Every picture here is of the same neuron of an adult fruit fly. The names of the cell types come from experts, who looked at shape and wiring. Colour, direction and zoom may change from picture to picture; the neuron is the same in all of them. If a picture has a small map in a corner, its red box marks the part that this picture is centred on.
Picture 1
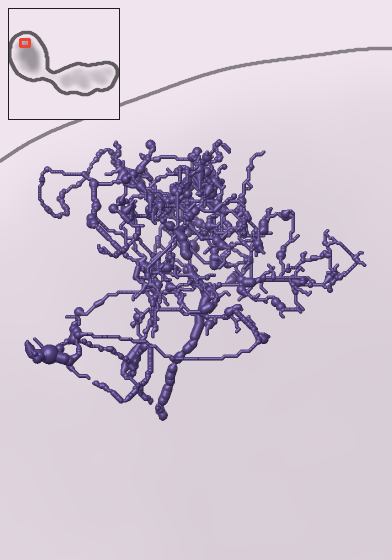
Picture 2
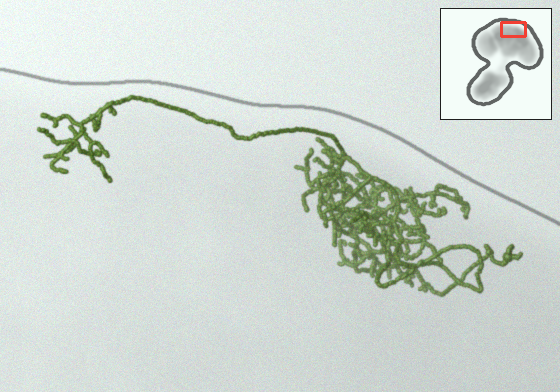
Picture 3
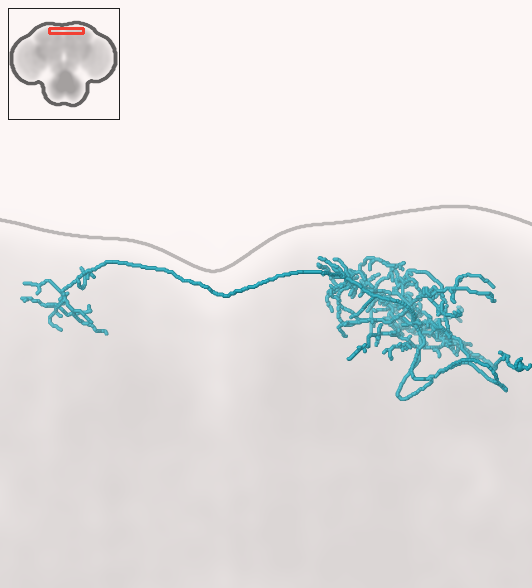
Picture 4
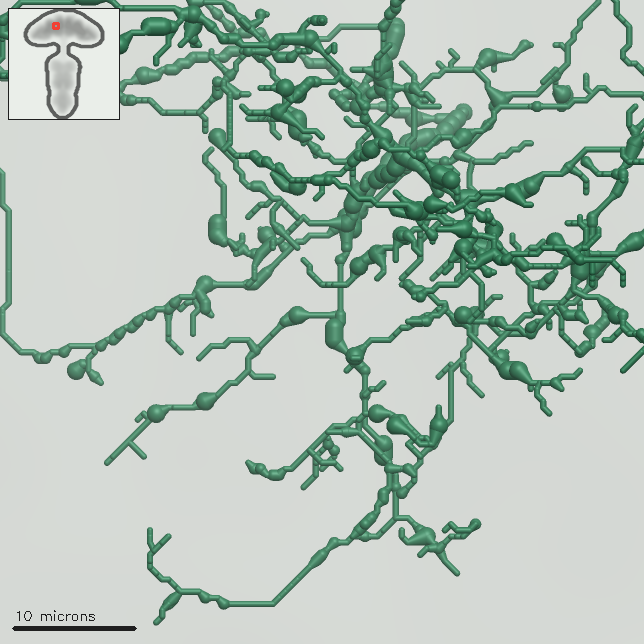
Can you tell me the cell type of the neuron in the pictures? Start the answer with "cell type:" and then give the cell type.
cell type: SIP019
